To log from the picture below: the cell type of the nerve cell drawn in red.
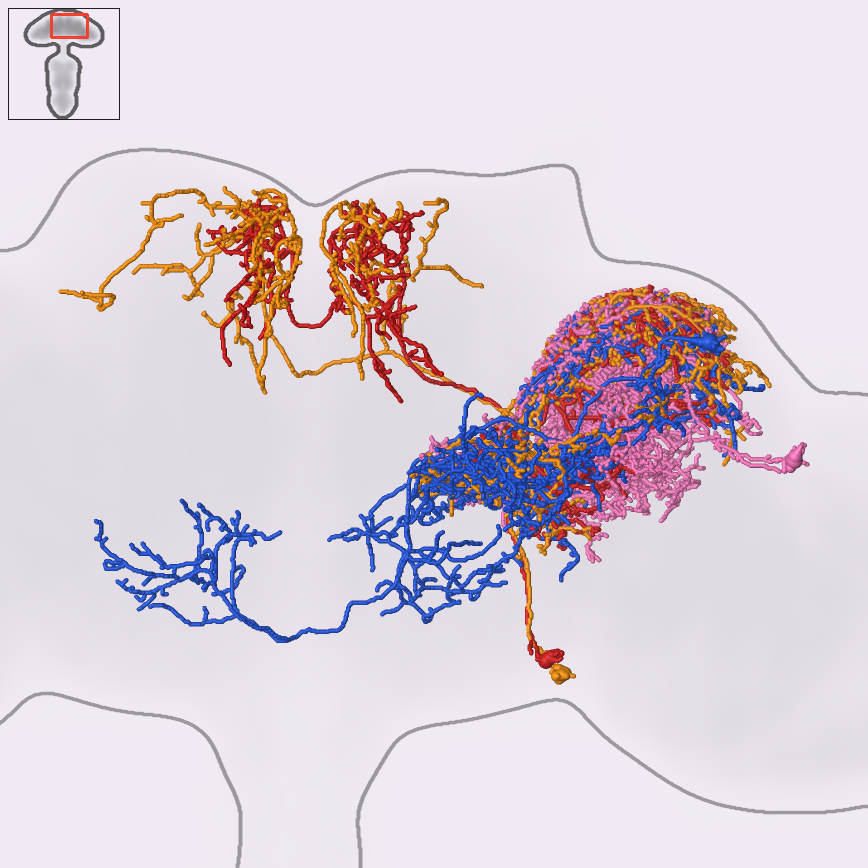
AVLP563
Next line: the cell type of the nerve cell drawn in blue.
CL065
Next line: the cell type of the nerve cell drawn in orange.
AVLP562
